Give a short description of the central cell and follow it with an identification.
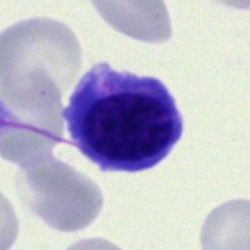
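The cytoplasm is stained a deep blue and shows no visible granules. Nuclear chromatin is dark and dense, with a coarse, clumped texture. No distinct nucleoli can be seen in the nucleus. The cell is an erythroblast.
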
